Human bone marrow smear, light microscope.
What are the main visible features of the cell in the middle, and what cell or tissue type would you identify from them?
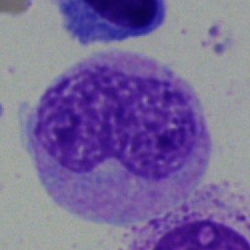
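A notch in the lower edge of the nucleus gives it a kidney shape. The cytoplasm, widest below the nucleus, is pale pinkish-lilac and holds faint fine pinkish granules. This cell is a metamyelocyte.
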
